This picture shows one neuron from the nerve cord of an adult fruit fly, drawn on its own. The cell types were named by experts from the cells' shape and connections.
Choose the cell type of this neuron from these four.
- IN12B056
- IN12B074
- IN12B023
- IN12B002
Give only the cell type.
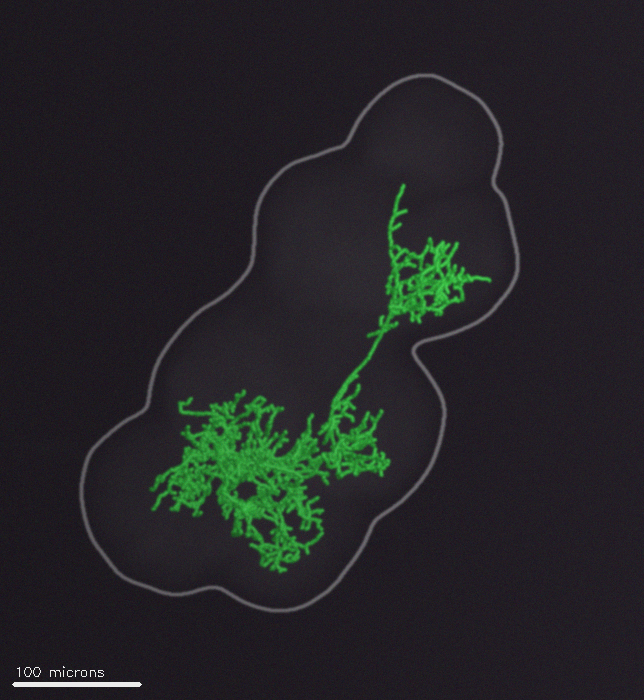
IN12B002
